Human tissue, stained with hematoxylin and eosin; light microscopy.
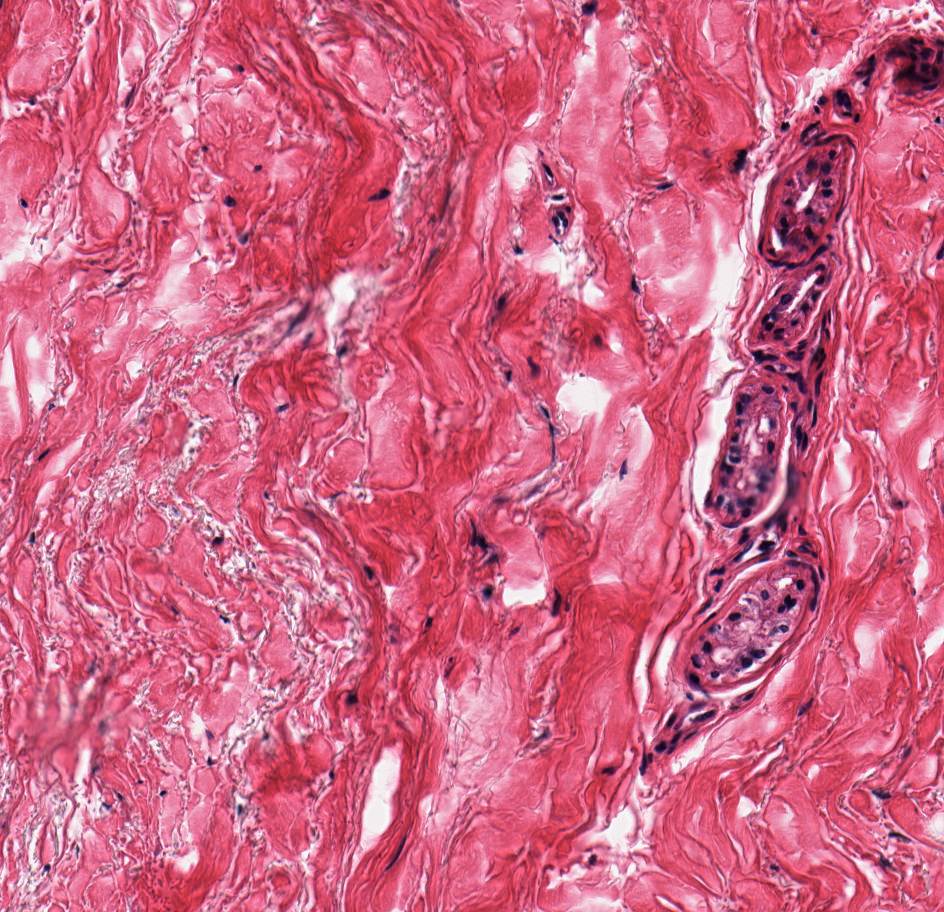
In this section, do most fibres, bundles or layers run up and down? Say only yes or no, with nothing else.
Yes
